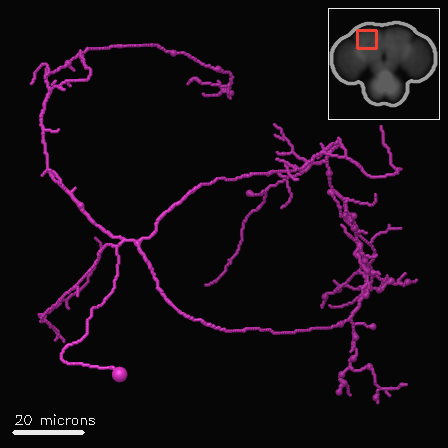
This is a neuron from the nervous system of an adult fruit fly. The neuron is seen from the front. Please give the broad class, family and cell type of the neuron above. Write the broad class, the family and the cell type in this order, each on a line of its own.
central-brain intrinsic neuron
hemilineage SLPa&l1_anterior
CL090_b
